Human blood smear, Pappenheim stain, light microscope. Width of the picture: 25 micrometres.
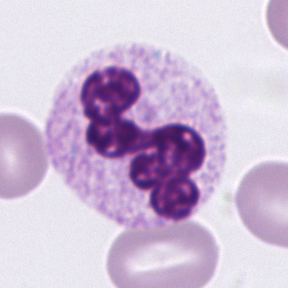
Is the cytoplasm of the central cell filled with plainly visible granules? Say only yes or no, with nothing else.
Yes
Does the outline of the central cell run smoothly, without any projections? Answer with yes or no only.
Yes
